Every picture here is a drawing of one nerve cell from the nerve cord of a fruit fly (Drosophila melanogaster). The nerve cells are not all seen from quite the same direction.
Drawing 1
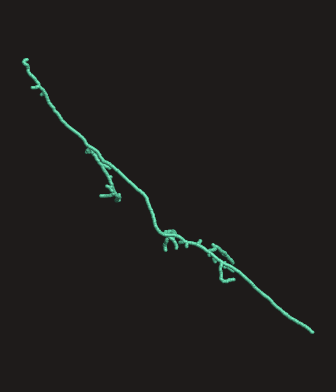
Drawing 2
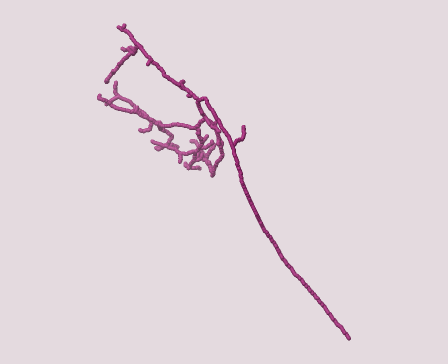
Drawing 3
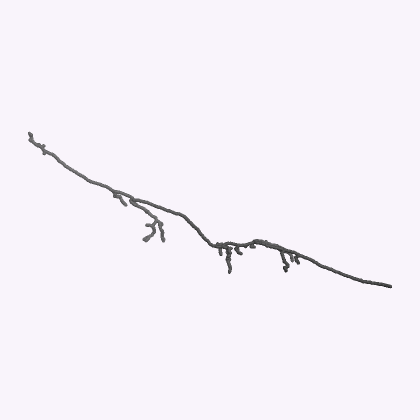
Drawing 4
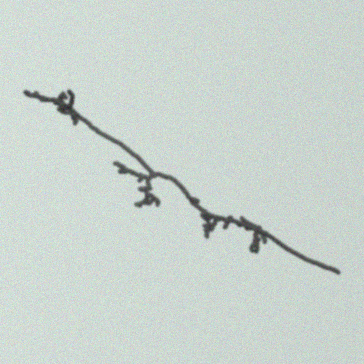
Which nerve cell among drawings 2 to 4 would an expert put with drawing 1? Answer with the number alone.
3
